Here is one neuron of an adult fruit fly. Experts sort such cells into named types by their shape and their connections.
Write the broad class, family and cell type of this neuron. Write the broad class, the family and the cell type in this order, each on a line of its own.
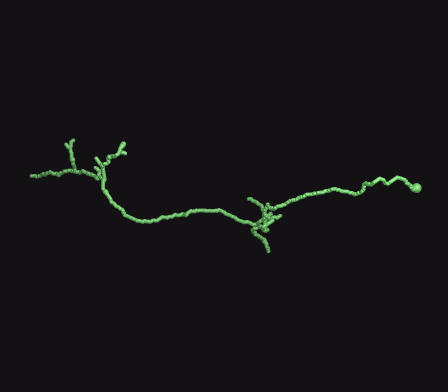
central-brain intrinsic neuron
hemilineage CLp2
SMP281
